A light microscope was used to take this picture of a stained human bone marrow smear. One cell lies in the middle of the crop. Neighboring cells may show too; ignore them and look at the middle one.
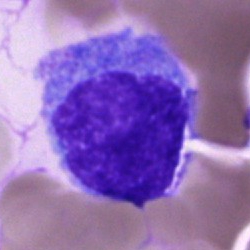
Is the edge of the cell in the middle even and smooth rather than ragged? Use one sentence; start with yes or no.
No, the outline of this cell is ragged or frayed, or it has projections, blebs or tags.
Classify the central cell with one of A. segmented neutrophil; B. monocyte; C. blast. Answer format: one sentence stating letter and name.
In the centre of the crop there is a monocyte, making option B correct.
